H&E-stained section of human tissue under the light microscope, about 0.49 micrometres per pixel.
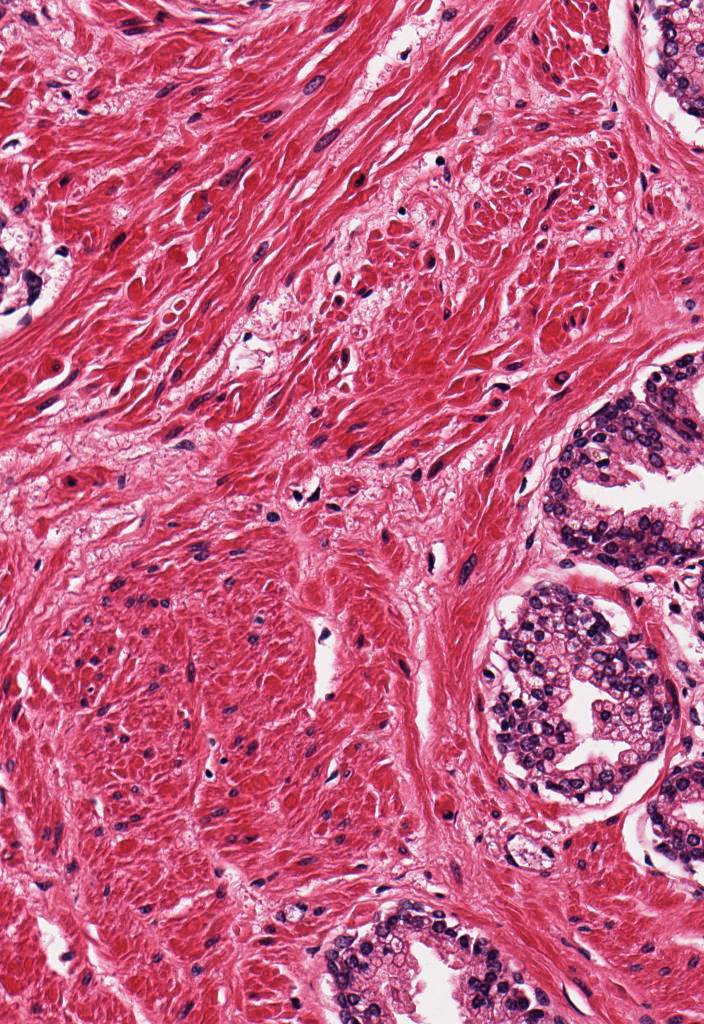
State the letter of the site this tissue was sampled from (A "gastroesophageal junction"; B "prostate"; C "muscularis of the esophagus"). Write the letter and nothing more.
B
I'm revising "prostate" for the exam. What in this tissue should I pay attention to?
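This section is prostate, and two of its features agree with that name. At the right middle, the epithelium of one gland folds inward into its lumen.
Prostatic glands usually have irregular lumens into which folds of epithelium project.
That infolding therefore fits the name. Smooth muscle cells with bright pink cytoplasm and elongated, blunt-ended dark nuclei are present.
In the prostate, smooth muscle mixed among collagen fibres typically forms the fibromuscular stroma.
The smooth muscle seen here fits that stroma. The glands are lined by epithelial cells with pale, clear to finely vacuolated cytoplasm and round dark nuclei. Between muscle bundles in the upper centre lie paler, loose, vacuolated areas.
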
